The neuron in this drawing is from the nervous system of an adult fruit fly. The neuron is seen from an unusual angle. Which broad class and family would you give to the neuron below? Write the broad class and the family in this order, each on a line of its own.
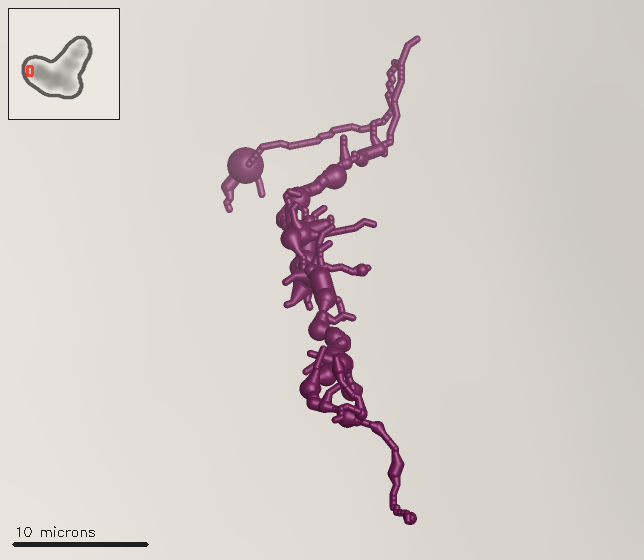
optic-lobe intrinsic neuron
Dm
